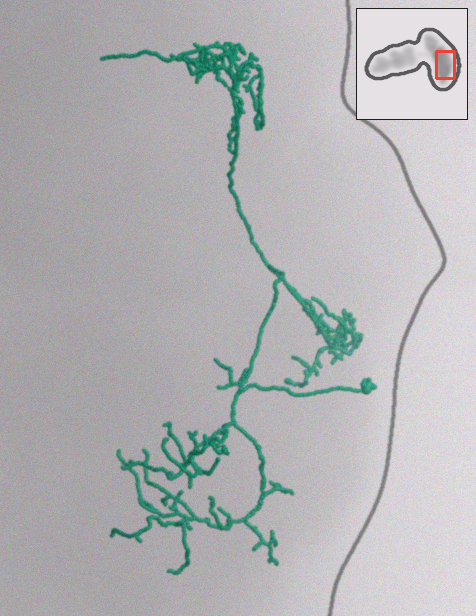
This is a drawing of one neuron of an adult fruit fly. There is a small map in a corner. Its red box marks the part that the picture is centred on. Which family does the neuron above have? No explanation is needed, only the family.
class DAN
